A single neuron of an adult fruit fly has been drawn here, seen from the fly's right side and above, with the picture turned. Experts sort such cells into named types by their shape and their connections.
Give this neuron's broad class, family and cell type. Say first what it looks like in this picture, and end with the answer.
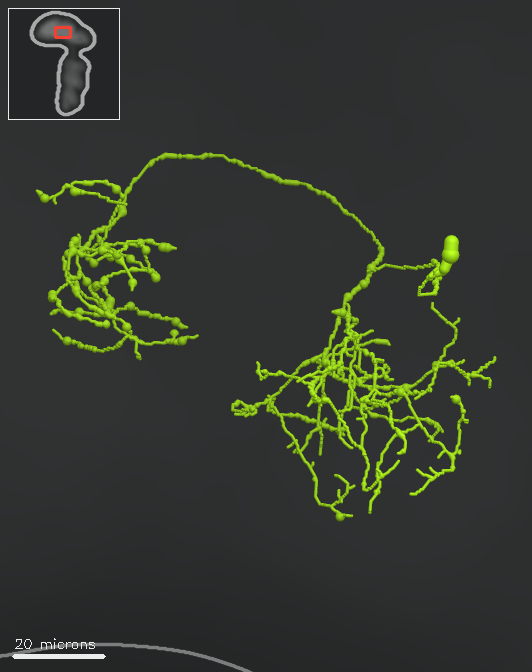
Its cell body lies on the right of the picture. By the scale bar it is about 100 microns wide in this view. Dozens of branch ends can be seen. It is a central-brain intrinsic neuron. Its family is hemilineage SLPal1. It is of cell type LHAD1f1.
